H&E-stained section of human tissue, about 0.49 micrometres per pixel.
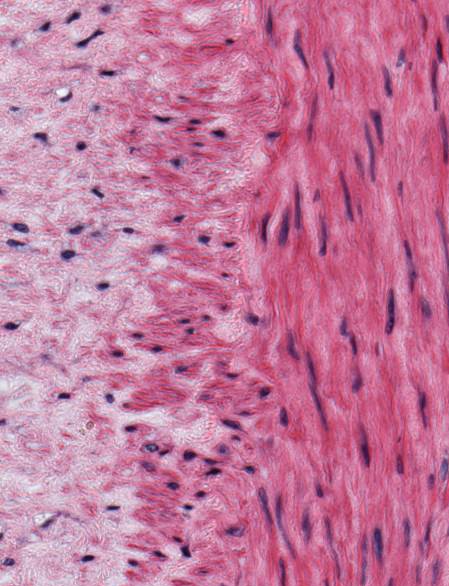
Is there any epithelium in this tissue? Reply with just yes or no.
No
